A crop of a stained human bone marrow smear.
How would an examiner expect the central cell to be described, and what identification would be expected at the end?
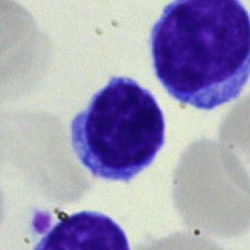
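The outline is roughly round. The nucleus sits toward the upper right, so the cytoplasm, a scant blue rim, is widest at the lower left. The chromatin is dark purple and fairly dense, with a few faint lighter patches. This cell is a lymphocyte.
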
